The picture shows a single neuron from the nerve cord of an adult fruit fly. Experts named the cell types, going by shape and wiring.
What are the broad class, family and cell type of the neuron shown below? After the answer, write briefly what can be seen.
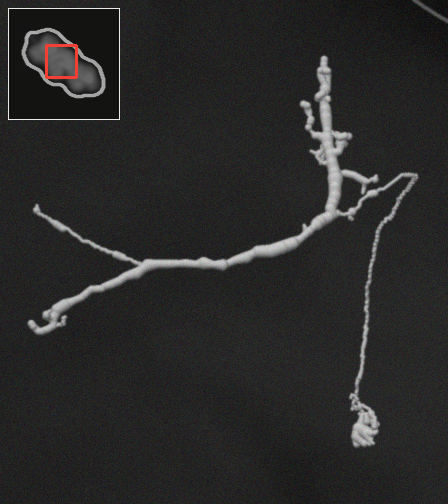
Its broad class is nerve-cord intrinsic neuron. The family is hemilineage 06A. Its cell type is IN06A022. In this view it is about as wide as it is tall.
